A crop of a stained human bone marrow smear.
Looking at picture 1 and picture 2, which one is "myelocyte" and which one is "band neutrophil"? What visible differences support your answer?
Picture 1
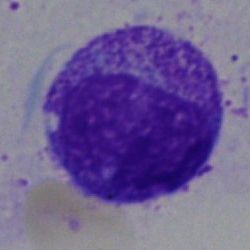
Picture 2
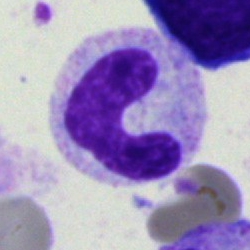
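The myelocyte is the one in picture 1, and picture 2 is the band neutrophil. The myelocyte has a round outline and a nucleus staining deep purple, with dark purple granules scattered through its cytoplasm. The band neutrophil sits in a round, smooth outline, and its nucleus is a thick curved band shaped like a letter C, opening towards the right.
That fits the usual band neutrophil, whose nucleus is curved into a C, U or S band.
Its chromatin is dark purple and coarsely clumped, and no nucleoli can be seen.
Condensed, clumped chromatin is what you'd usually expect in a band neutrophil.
There are no vacuoles in its cytoplasm. Around the myelocyte, small purple specks lie scattered on the background, and in the band neutrophil picture a large, darkly stained cell sits at the upper right corner.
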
